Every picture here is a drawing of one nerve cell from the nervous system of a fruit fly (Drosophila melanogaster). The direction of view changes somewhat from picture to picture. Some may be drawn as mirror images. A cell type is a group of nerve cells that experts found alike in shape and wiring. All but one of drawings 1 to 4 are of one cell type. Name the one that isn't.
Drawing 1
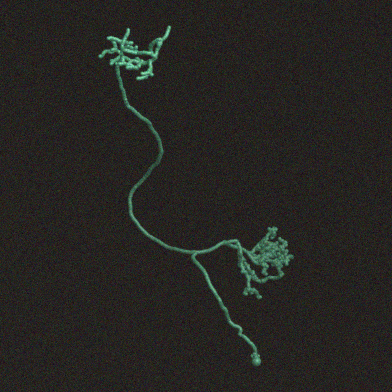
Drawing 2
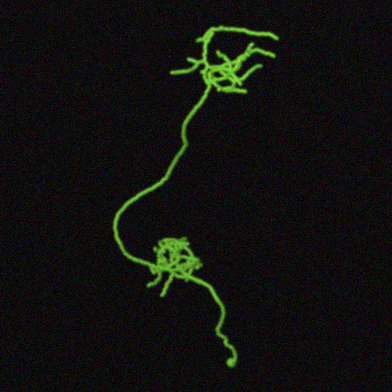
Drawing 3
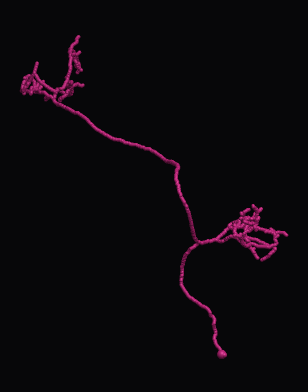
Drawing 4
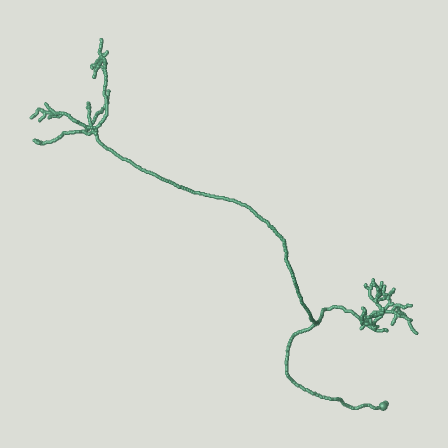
1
